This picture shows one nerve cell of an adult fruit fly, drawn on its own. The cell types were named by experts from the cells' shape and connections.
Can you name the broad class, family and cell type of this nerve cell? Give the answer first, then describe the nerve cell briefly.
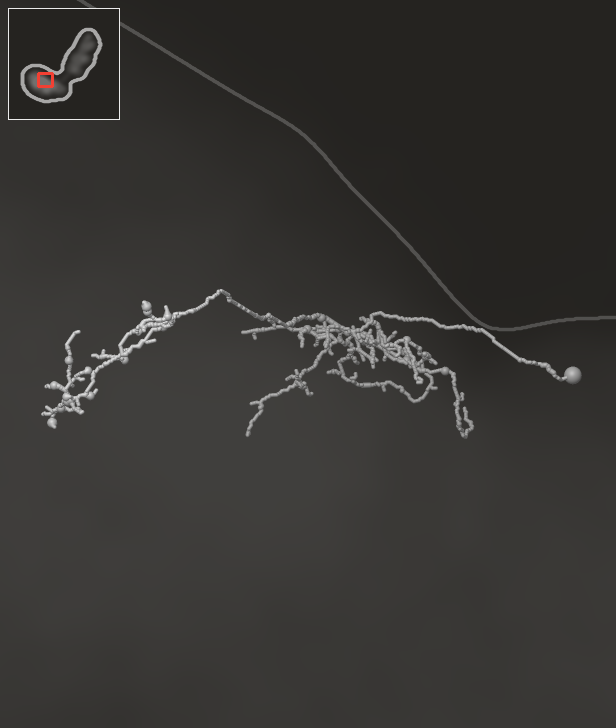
Its broad class is central-brain intrinsic neuron. The family is hemilineage DM6_posterior. Its cell type is CB1556. The cell body is on the right of the picture. The picture shows dozens of branch ends.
